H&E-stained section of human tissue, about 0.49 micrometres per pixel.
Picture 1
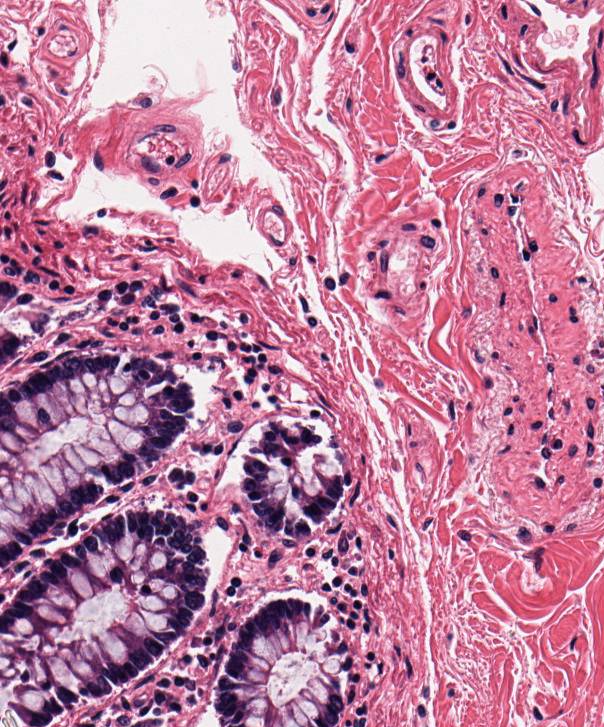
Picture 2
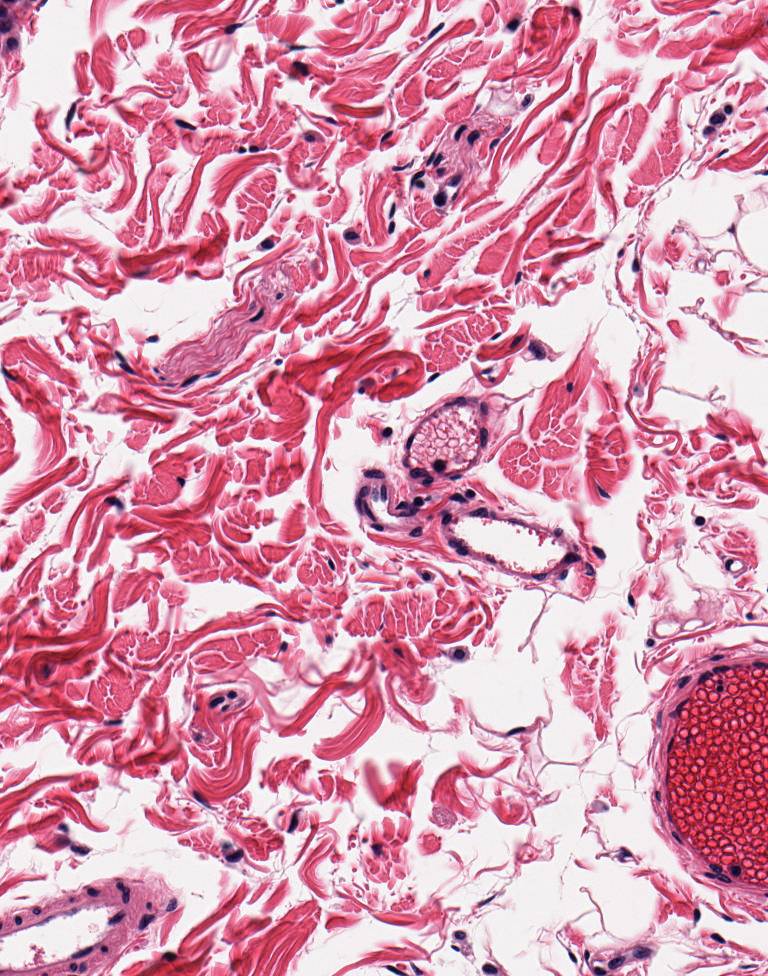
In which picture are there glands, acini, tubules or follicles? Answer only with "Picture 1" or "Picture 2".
Picture 1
